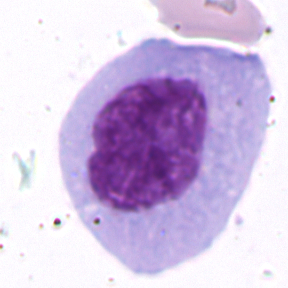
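Plasma cell, centre of a stained peripheral blood smear. Outline smooth, no surface projections. Nucleus left of centre, leaving a wider band of cytoplasm on the right. Cytoplasm abundant, a broad pale lavender-blue rim around the nucleus.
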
